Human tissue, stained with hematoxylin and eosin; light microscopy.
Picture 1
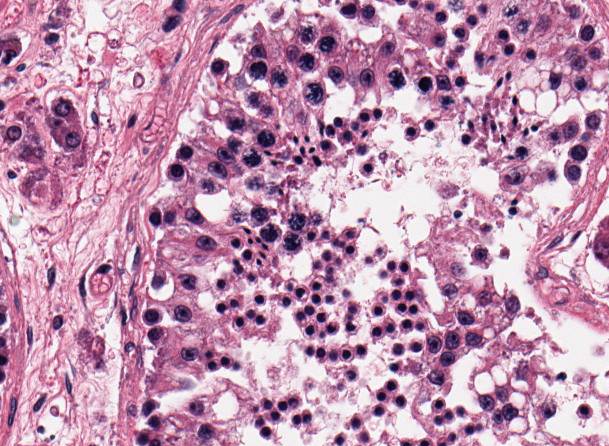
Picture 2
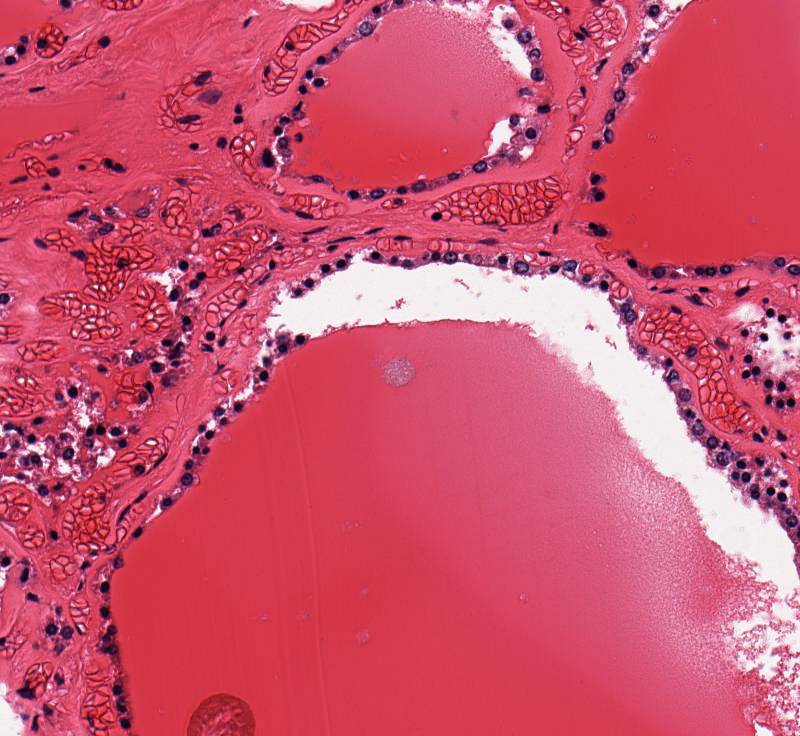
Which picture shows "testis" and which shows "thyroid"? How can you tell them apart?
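The testis is picture 1; picture 2 is the thyroid. In the testis, the tubule's lining is stratified: layer upon layer of rounded germ cells, stacked from the wall toward the centre. Toward the centre and lower middle crowd small round cells with dense, very dark nuclei, while larger round cells with big nuclei and coarse dark chromatin sit in the outer and middle layers, plainest along the upper and left parts. Outside the tubule, at the upper left, sits a small cluster of large polygonal cells with abundant pink cytoplasm and round nuclei. The thyroid, by contrast, is mostly large rounded follicles full of homogeneous pink material, the biggest filling the lower half. Their lining is just one layer of flattened to low cuboidal cells with small, round, dark-staining nuclei.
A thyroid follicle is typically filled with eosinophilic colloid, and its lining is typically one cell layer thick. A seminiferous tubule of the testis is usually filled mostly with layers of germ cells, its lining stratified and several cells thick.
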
